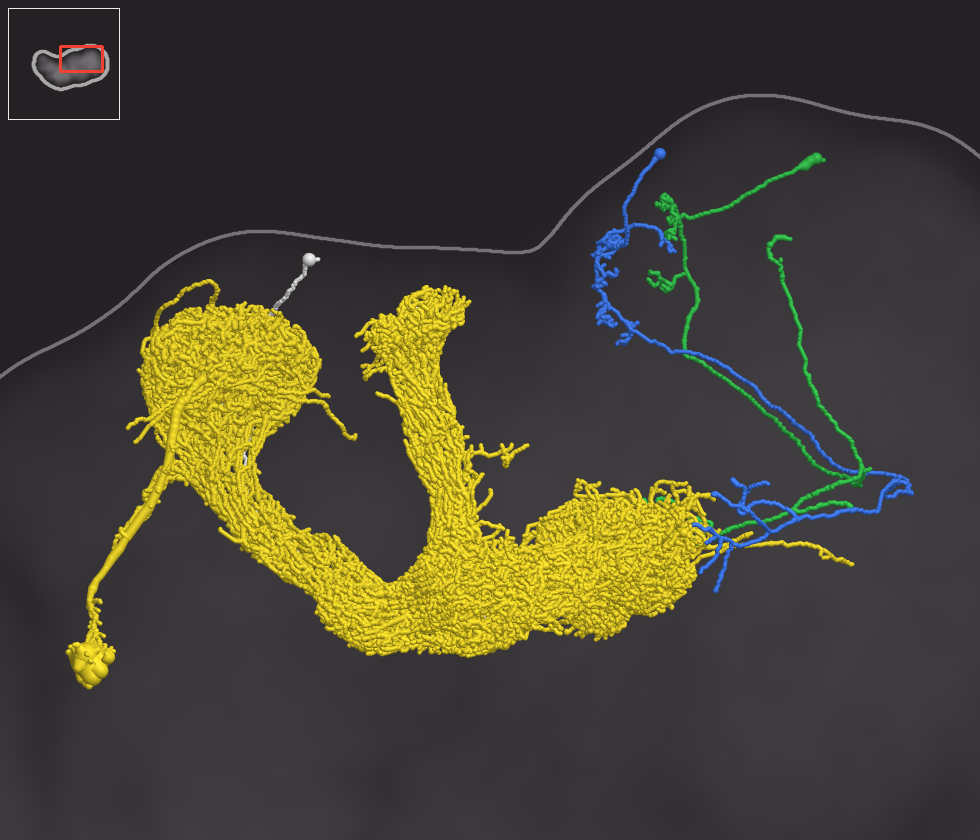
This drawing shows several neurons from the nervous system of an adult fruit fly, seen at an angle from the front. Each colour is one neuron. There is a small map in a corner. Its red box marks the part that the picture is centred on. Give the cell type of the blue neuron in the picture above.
KCg-m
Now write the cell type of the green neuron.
KCa'b'-ap2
